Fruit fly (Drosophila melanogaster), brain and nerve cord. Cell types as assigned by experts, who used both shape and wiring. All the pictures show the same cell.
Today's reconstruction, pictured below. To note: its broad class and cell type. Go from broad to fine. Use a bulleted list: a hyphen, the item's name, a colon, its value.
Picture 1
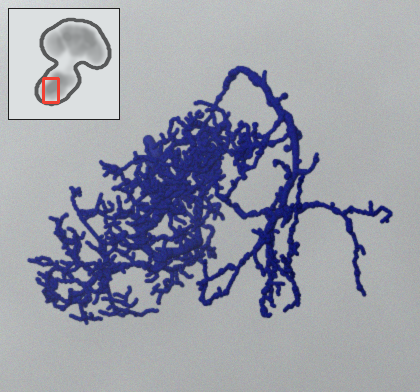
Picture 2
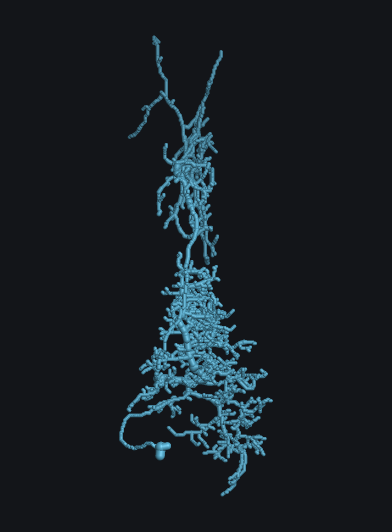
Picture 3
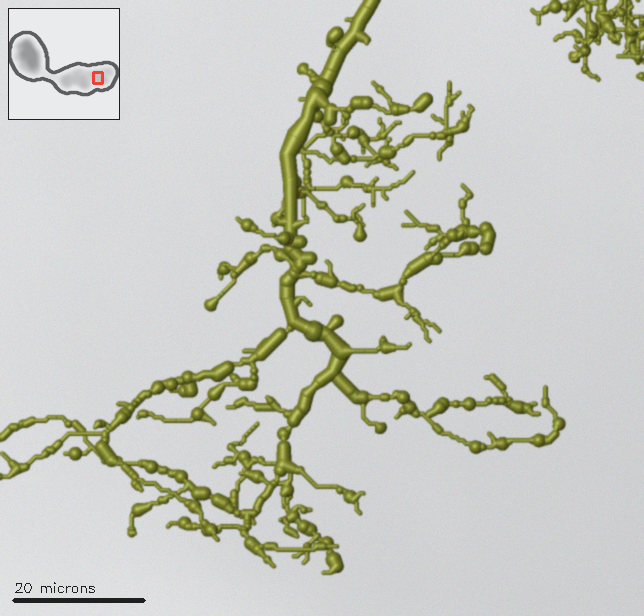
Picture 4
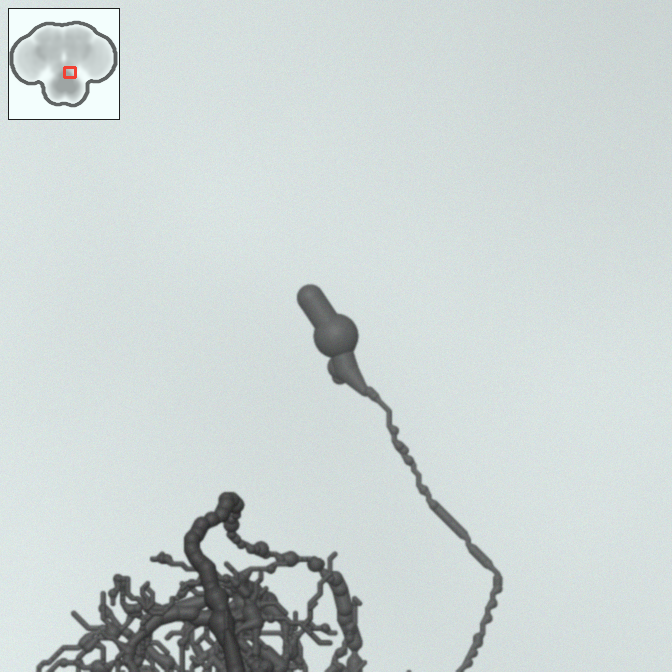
- broad class: nerve-cord intrinsic neuron
- cell type: INXXX100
